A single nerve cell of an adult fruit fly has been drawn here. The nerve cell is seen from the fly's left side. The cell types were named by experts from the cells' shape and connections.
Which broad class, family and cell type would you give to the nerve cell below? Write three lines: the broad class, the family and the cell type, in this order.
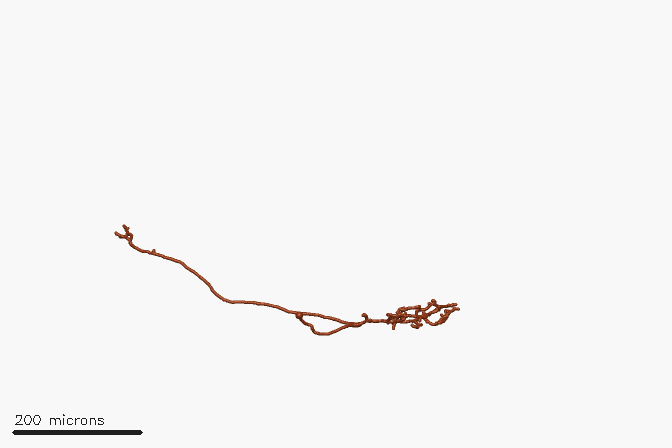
ascending neuron
hemilineage 08B
AN08B107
